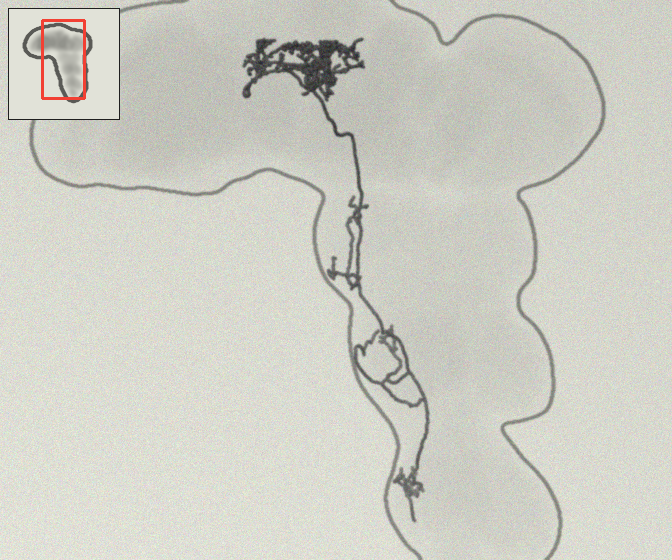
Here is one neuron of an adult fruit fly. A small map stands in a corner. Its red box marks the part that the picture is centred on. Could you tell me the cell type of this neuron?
DNg69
